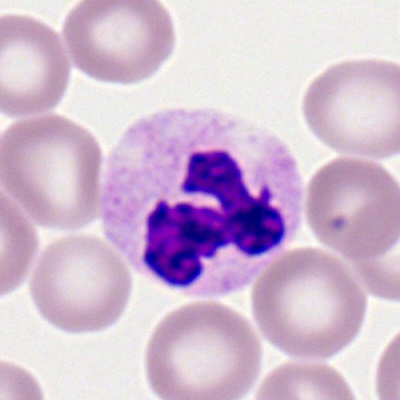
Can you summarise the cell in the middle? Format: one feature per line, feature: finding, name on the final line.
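Nucleus: several lobes, joined to one another
Chromatin: dark purple, coarsely clumped
Cytoplasm: plentiful, pale pink-lilac, all around the nucleus
Granules: fine, small, pinkish-purple, scattered throughout
Cell: segmented neutrophil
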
